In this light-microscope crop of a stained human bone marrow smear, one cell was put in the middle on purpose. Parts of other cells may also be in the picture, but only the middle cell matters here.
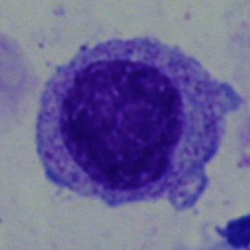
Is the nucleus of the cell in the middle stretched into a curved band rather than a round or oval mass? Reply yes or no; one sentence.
No, the cell's nucleus is gathered into one compact round or oval mass.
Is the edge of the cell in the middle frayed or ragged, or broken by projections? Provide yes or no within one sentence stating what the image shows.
Yes, the cell does have a ragged or frayed edge, or projections, blebs or tags.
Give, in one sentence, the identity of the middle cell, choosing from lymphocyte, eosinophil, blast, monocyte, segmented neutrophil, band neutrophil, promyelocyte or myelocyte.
The central cell, amid any neighbouring cells, is a myelocyte.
